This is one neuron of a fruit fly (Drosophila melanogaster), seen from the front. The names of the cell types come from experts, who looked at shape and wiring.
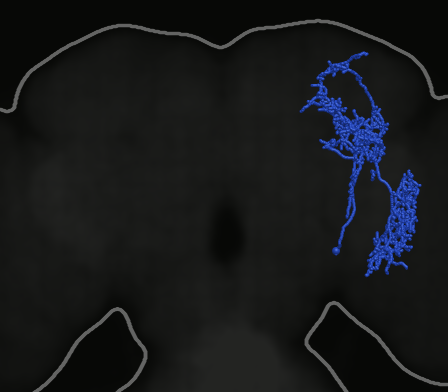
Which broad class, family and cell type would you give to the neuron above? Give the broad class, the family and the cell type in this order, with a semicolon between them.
visual projection neuron; LoVP; LoVP45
